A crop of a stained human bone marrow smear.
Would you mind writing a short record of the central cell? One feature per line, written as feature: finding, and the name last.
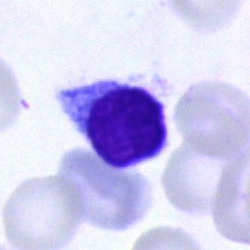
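Nucleus: sits toward the right side
Chromatin: dense, dark purple
Cytoplasm: scant next to the nucleus
Cytoplasmic tag: tapers off toward the upper left
Name: lymphocyte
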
